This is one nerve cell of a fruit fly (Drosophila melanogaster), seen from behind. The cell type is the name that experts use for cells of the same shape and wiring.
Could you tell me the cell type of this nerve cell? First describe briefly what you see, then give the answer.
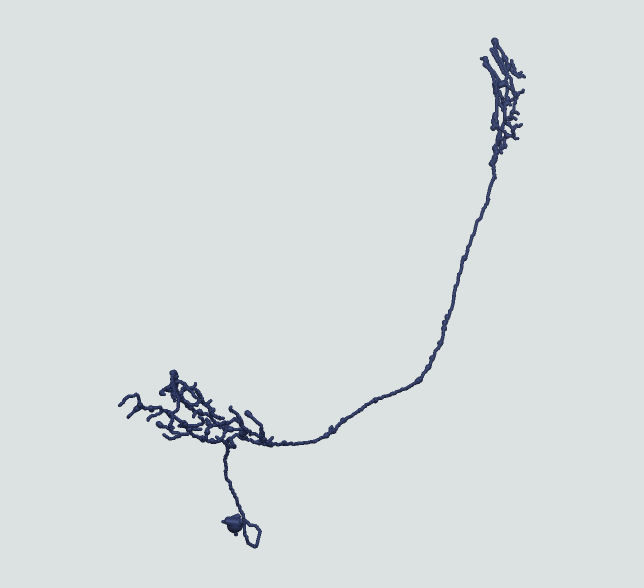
Dozens of branch ends can be seen. In this view it is about as wide as it is tall. It is an ascending neuron. The cell type is AN16B078_d.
